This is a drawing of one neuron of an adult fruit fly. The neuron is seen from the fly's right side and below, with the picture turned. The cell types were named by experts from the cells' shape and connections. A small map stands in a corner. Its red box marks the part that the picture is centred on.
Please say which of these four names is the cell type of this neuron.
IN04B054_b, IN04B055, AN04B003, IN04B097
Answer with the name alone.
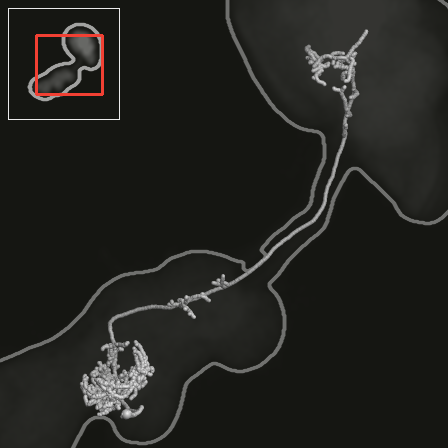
AN04B003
